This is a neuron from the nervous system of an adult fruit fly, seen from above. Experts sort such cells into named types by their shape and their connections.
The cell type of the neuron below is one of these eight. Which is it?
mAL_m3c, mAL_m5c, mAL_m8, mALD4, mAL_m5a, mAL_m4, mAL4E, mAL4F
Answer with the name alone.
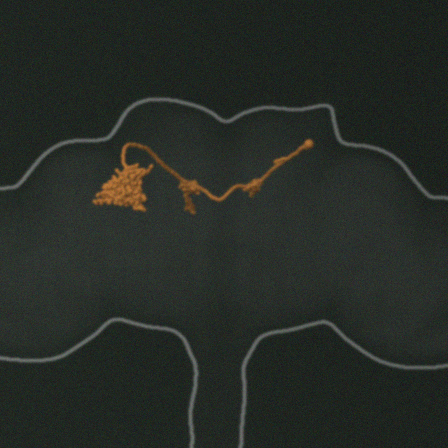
mAL_m8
